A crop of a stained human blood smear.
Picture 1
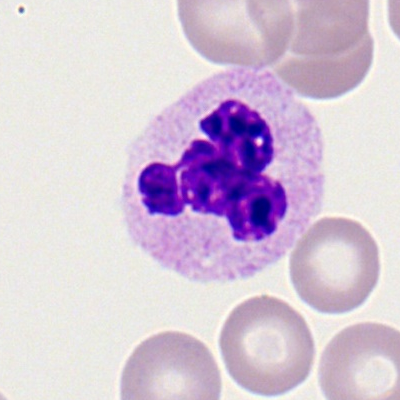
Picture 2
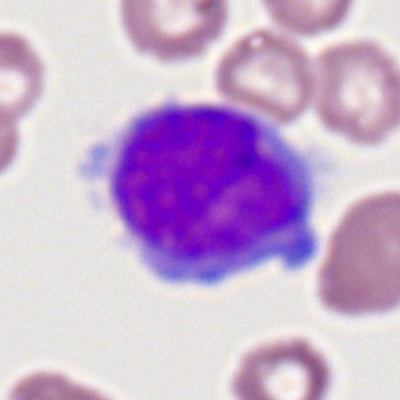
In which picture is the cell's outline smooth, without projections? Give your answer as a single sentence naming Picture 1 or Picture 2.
The cell of Picture 1 has a smooth border with no projections, blebs or tags.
